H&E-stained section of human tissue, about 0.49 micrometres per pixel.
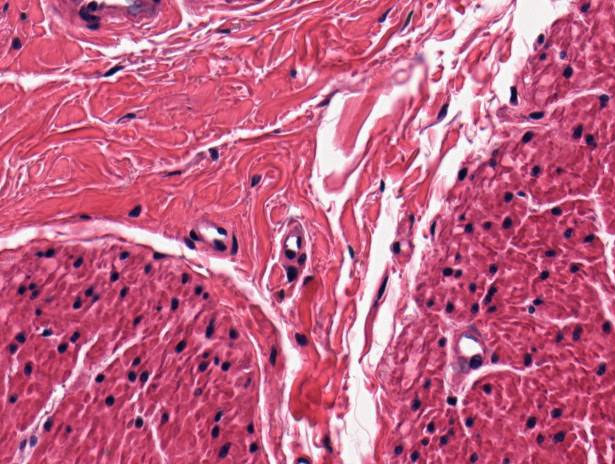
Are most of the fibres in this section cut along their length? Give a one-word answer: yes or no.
No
